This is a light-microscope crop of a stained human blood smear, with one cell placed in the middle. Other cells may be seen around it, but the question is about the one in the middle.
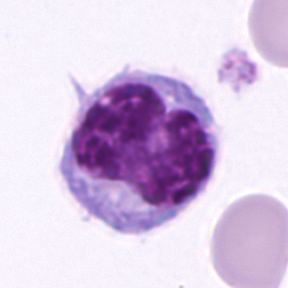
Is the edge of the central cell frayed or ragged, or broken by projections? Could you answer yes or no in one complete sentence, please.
Yes, along its outline the cell is ragged or frayed, or has projections, blebs or tags.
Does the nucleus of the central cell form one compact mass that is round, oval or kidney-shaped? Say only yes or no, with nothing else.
No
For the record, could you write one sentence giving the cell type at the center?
Located at the centre of the crop is a plasma cell.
